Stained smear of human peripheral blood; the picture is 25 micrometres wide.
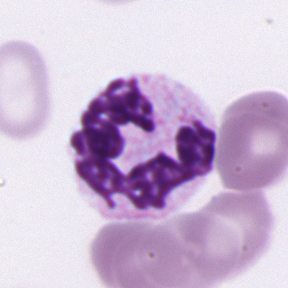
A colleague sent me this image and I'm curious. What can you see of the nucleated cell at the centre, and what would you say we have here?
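Here the nuclear lobes sit in a ring around a central patch of cytoplasm. The chromatin is dense, dark purple and coarsely clumped. There's plenty of cytoplasm, pale pink, holding fine, faint pinkish granules. The cell comes to about 13 micrometres across. So this is a segmented neutrophil.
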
